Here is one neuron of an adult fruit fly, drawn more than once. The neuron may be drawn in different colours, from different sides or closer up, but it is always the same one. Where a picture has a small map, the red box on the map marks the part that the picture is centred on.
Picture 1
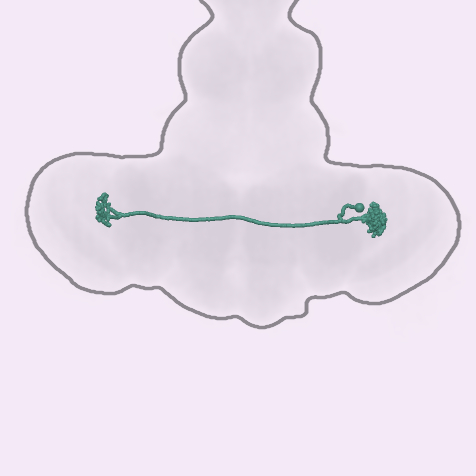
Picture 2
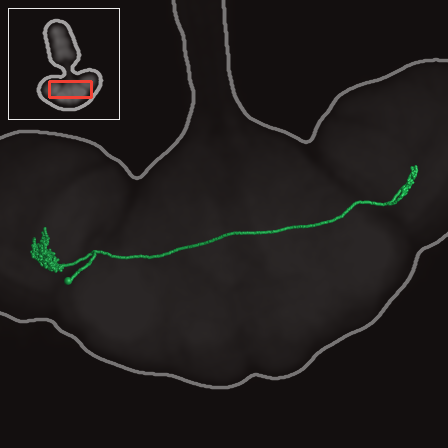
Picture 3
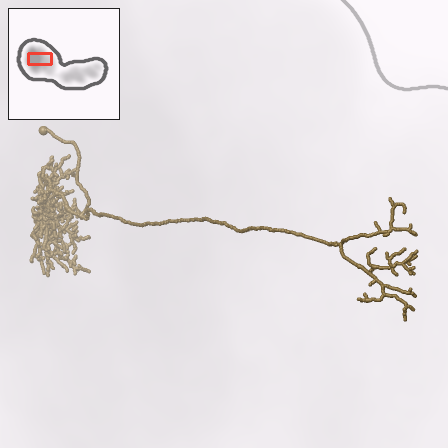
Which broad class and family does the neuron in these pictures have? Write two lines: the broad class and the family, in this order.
optic-lobe intrinsic neuron
hemilineage VPNp1_lateral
